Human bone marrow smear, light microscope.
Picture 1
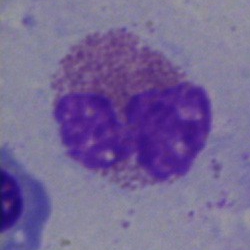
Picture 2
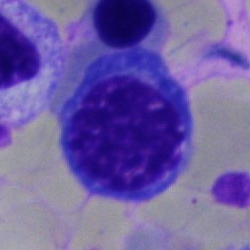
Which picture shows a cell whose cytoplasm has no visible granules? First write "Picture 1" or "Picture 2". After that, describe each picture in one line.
Picture 2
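What picture 1 shows: The cytoplasm is packed with coarse granules.
What picture 2 shows: No granules are seen in the cytoplasm.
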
